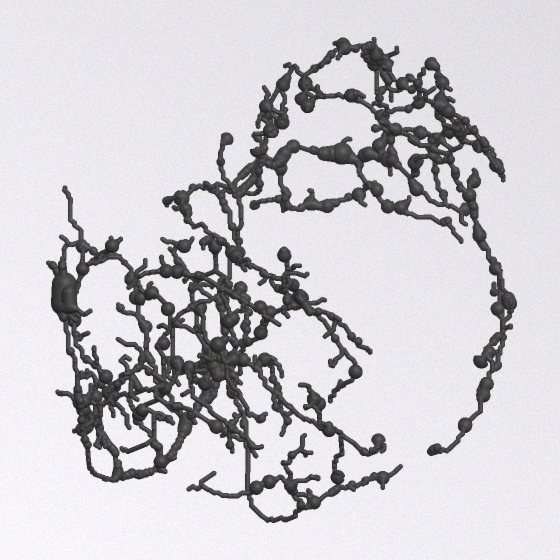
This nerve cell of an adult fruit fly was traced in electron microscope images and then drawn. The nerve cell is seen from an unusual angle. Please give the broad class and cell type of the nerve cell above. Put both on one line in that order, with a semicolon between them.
nerve-cord intrinsic neuron; INXXX263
